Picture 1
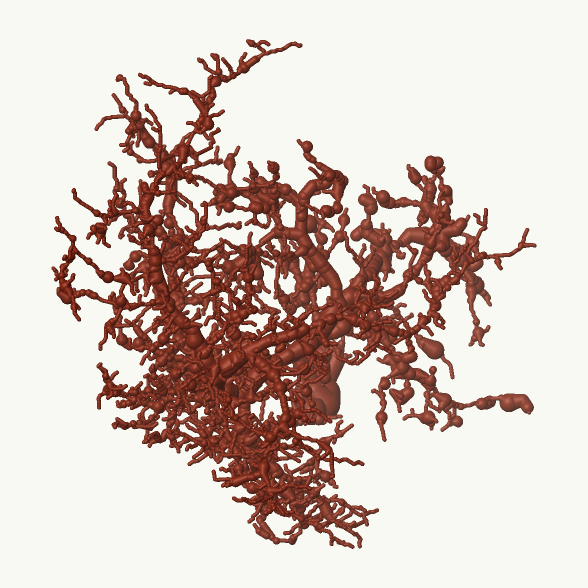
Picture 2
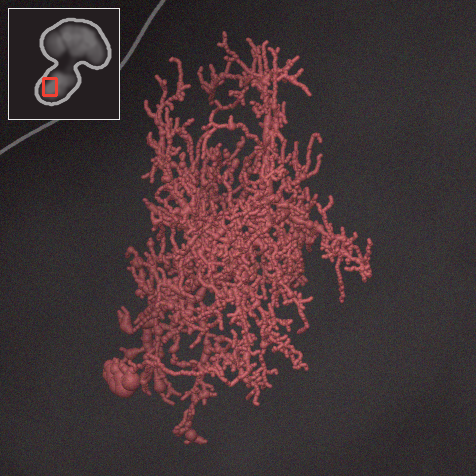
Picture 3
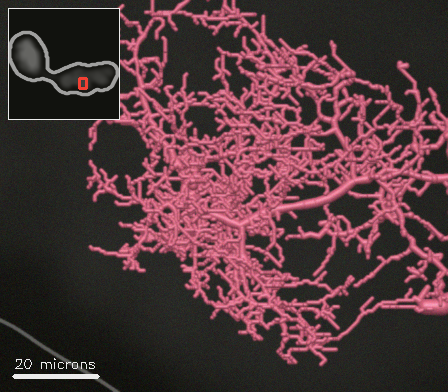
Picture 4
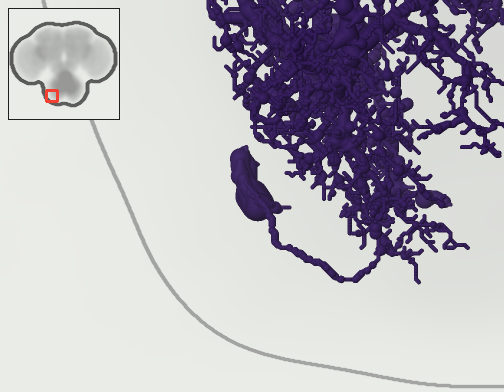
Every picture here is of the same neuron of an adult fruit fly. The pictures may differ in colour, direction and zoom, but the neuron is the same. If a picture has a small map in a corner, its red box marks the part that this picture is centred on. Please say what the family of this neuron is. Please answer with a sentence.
The family is hemilineage 13A.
